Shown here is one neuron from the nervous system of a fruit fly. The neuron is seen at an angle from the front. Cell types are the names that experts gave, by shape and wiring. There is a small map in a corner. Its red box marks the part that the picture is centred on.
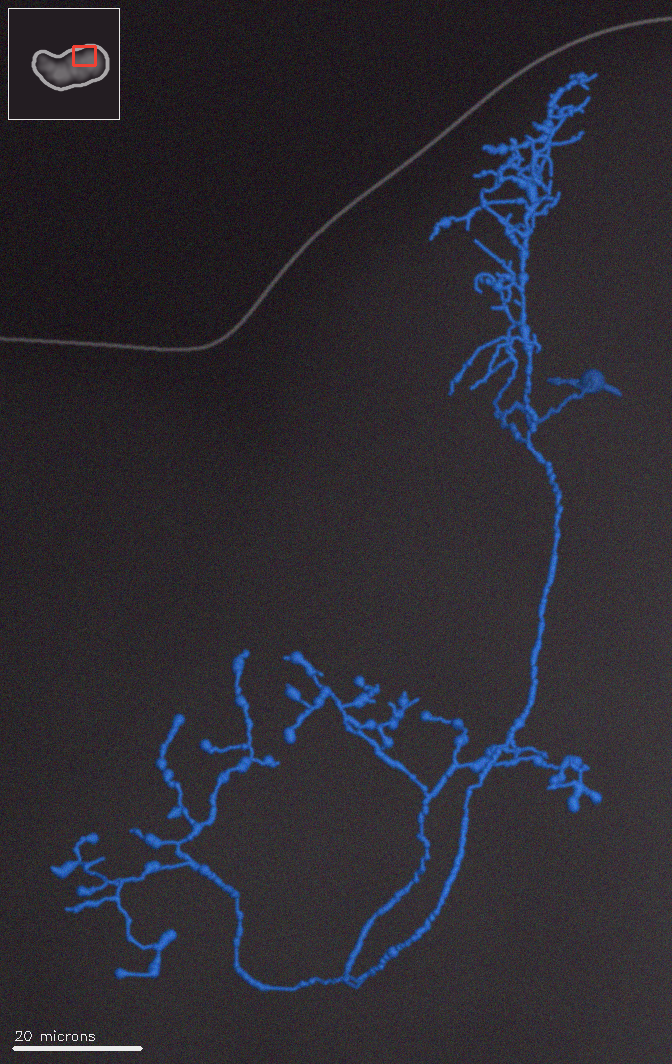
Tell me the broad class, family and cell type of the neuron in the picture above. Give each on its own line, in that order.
central-brain intrinsic neuron
hemilineage DL1_dorsal
FB8H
